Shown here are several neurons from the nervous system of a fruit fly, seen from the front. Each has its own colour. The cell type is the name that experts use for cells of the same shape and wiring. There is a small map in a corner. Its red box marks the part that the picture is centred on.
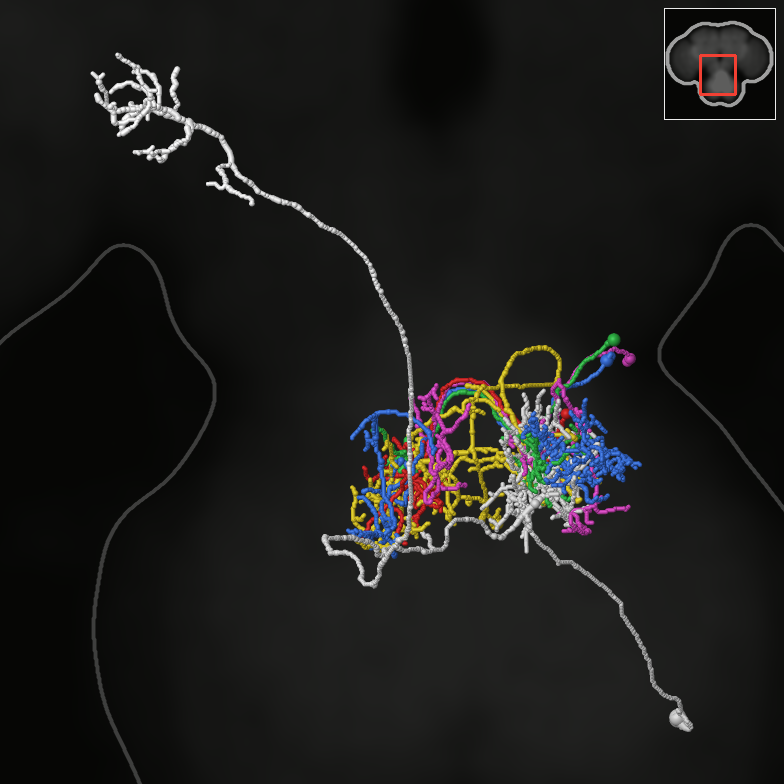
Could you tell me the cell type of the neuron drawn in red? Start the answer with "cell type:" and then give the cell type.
cell type: IN06A111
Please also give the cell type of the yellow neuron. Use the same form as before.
cell type: IN02A028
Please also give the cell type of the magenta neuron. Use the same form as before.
cell type: IN06A129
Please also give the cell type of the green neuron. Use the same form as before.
cell type: IN06A114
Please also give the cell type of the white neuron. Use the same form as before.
cell type: AN07B036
